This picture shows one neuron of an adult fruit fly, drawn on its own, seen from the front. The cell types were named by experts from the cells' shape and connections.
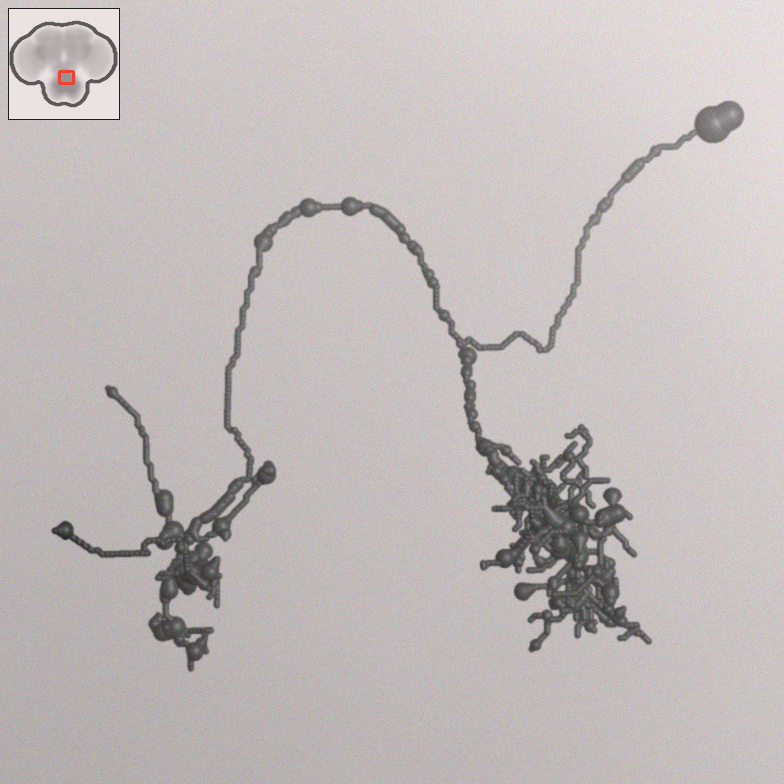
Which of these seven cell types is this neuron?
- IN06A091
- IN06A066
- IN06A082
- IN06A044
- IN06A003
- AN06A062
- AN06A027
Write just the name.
IN06A091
